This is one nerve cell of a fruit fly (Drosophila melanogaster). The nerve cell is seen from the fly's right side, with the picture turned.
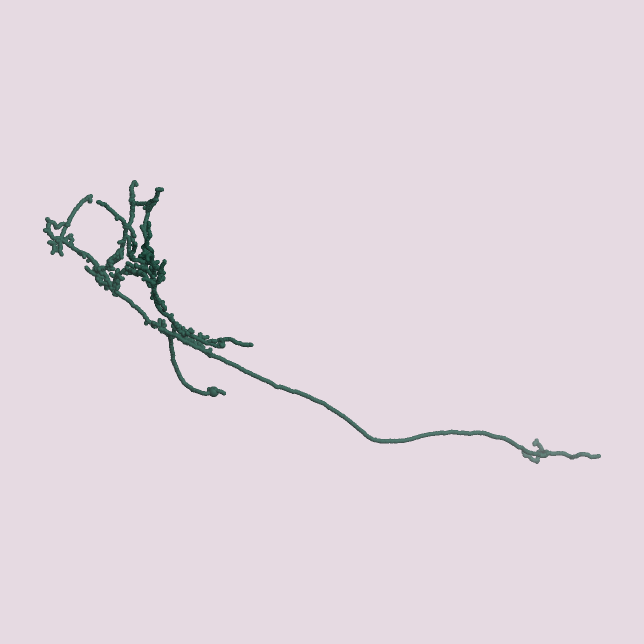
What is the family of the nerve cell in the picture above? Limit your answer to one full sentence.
The family of the nerve cell is hemilineage 08B.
